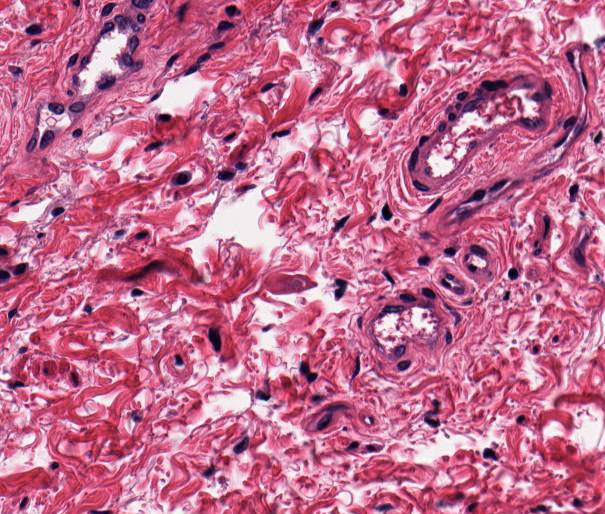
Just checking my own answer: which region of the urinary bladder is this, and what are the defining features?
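Answer: loose connective tissue.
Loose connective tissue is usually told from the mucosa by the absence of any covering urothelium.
No epithelium is present anywhere in this field. Small dark elongated nuclei lie sparsely scattered between the collagen bundles.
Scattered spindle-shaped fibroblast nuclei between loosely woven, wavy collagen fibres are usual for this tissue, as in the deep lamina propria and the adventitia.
The collagen bundles stain a strong pink-red with eosin. No fat cells are present.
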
